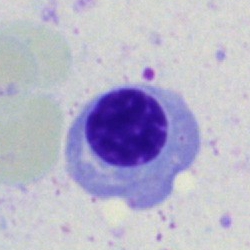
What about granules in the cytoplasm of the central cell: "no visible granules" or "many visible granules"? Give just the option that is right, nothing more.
No visible granules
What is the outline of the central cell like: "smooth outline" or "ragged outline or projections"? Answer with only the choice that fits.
Ragged outline or projections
